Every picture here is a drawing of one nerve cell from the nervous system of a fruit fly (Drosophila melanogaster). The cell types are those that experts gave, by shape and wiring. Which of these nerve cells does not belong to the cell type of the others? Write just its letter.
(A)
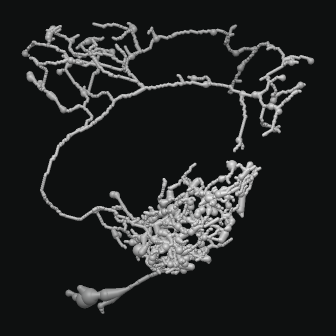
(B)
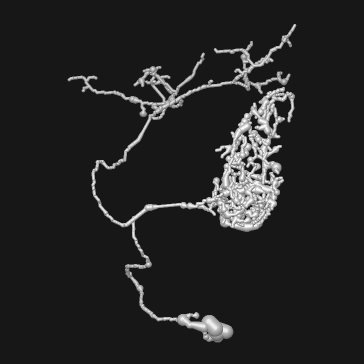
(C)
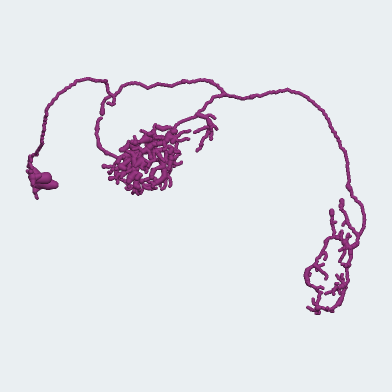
C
